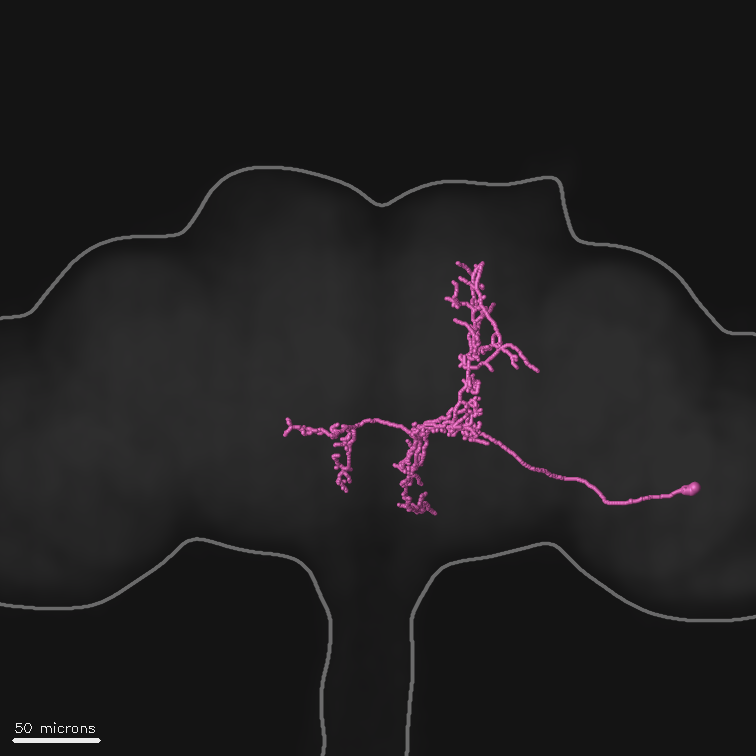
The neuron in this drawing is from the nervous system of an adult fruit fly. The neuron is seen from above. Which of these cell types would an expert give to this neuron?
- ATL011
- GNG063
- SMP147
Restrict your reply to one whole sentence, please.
This neuron is categorized as cell type ATL011.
